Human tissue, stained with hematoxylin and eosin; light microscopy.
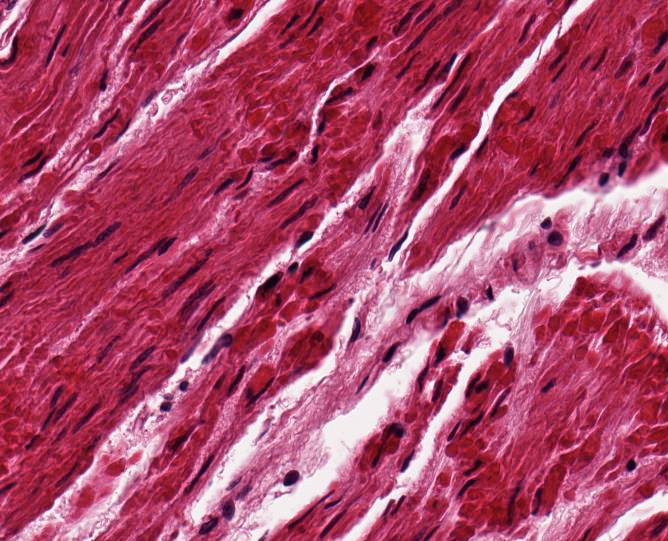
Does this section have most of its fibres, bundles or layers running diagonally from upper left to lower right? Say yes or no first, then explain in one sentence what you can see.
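No. The field is filled with bundles of muscle fibres that run diagonally from lower left to upper right.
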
